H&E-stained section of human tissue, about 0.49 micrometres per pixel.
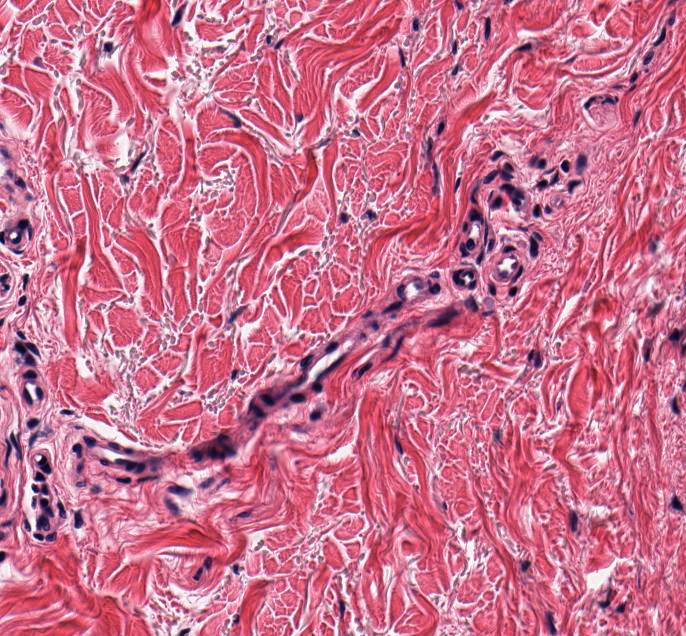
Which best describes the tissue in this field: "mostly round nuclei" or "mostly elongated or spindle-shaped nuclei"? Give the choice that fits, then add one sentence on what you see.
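Mostly elongated or spindle-shaped nuclei. Cells are sparse, seen mostly as small, dark, elongated nuclei lying between the collagen bundles.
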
